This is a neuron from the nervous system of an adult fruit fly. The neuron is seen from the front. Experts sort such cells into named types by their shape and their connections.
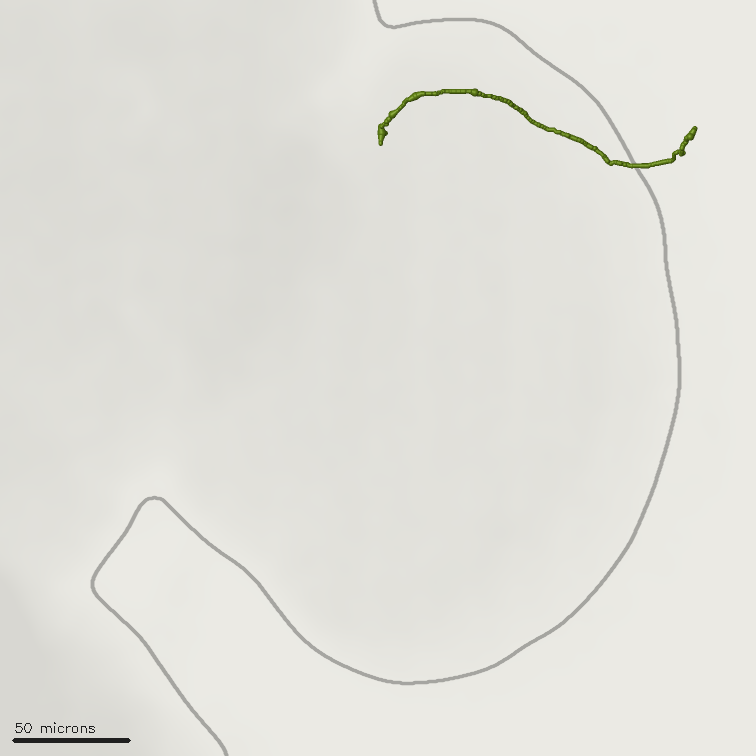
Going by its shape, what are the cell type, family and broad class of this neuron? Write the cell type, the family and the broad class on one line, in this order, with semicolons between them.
R7d; class visual; photoreceptor or other optic-lobe sensory neuron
